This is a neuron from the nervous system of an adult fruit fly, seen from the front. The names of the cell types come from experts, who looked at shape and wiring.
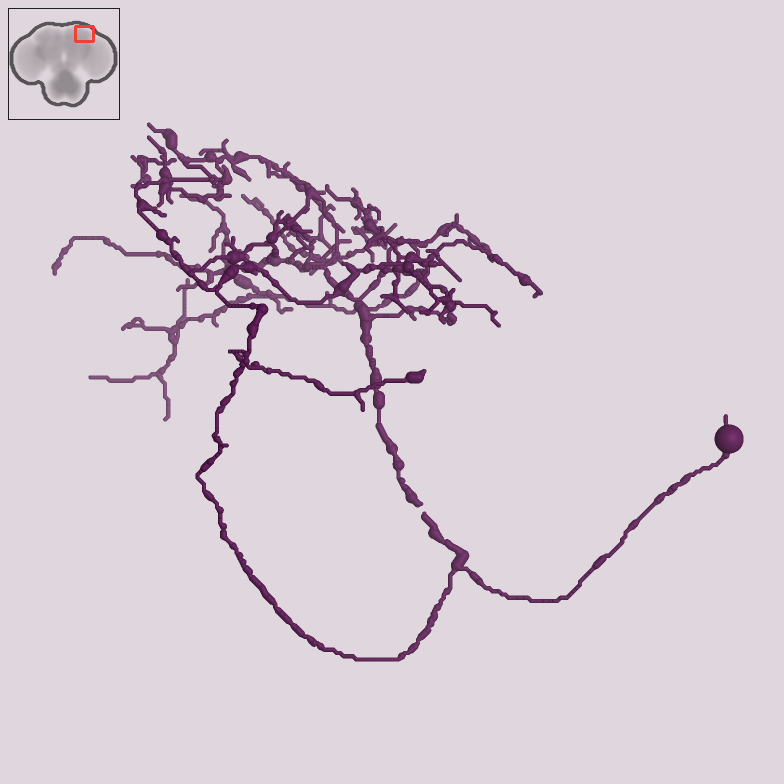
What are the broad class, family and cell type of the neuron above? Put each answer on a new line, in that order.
central-brain intrinsic neuron
hemilineage SLPal2
SLP038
